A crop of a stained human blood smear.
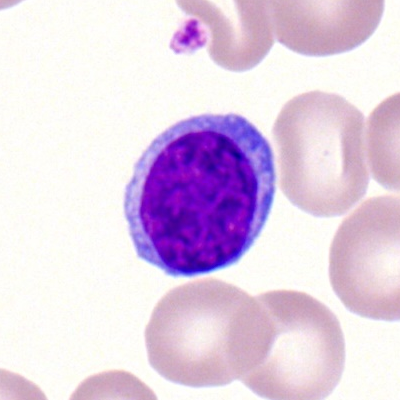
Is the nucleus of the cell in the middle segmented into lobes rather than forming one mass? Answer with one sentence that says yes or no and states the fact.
No, the nucleus is not divided into lobes but is one compact round, oval or kidney-shaped mass.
